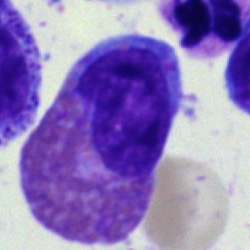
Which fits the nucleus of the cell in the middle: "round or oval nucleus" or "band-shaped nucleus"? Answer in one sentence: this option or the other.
Within this cell, the nucleus is a compact round or oval mass.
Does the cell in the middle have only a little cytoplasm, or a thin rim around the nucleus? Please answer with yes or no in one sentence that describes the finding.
No, in this cell the cytoplasm is abundant.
